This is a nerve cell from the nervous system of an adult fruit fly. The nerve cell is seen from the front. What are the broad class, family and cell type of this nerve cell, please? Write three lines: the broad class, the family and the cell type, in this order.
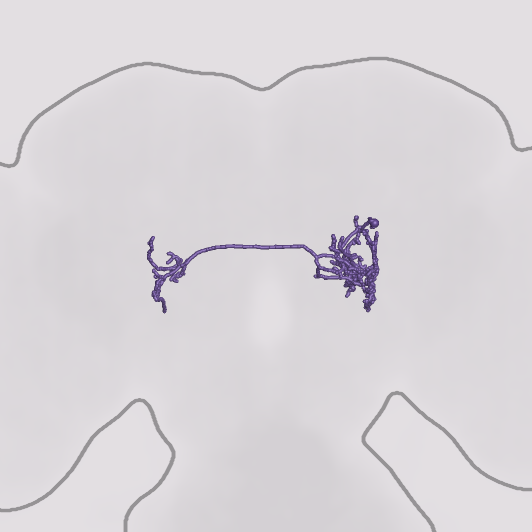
central-brain intrinsic neuron
hemilineage AOTUv3_ventral
LAL085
